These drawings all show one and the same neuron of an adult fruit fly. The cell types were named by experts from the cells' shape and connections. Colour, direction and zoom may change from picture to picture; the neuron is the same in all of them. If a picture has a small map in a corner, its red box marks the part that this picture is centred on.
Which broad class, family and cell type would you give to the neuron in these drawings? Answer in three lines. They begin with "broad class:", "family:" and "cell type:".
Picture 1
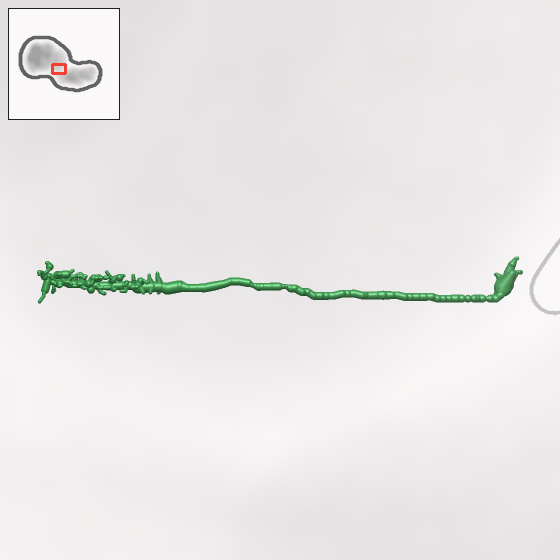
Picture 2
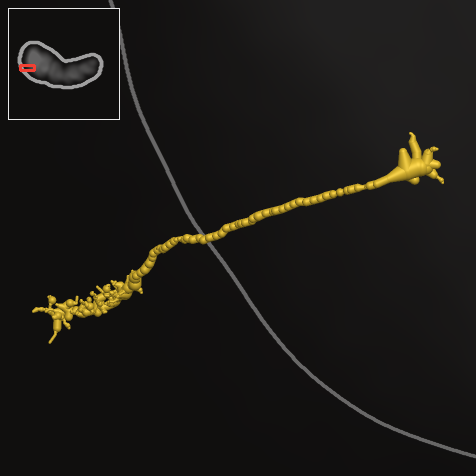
broad class: optic-lobe intrinsic neuron
family: L
cell type: L2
